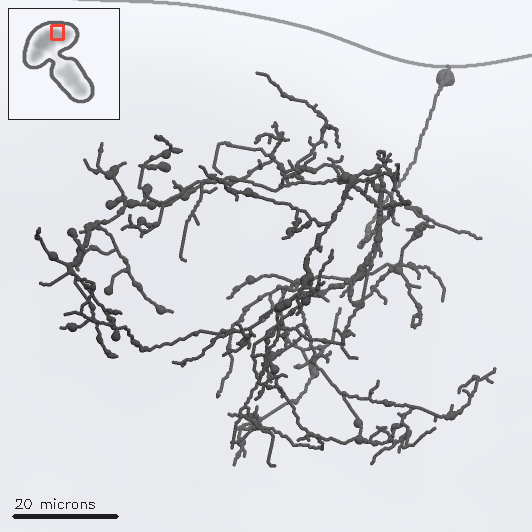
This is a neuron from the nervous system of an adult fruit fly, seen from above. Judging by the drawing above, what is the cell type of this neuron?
LHAV2k13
